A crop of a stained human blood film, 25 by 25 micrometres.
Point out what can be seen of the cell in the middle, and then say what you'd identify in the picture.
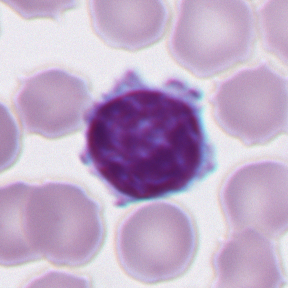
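Along the cell surface, short ragged projections stand out, most clearly at the top edge. Its chromatin is dense and dark purple, interrupted by small lighter patches. No nucleolus can be made out, and the cytoplasm shows no granules. This is a typical lymphocyte.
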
